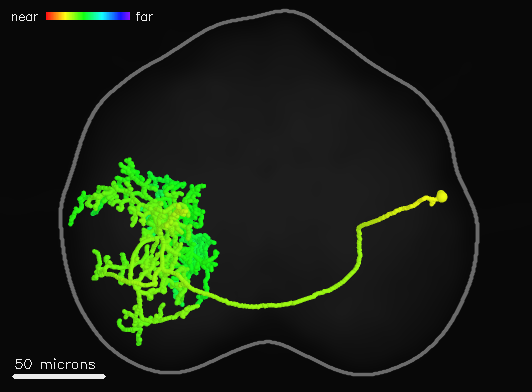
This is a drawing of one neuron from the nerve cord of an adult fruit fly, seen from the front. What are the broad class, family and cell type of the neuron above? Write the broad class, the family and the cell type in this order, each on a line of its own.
nerve-cord intrinsic neuron
hemilineage 01A
IN01A030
